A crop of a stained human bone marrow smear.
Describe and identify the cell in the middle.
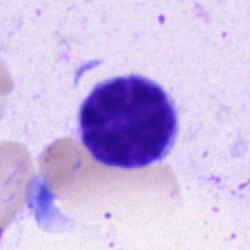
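Chromatin comes first: it is dense, dark purple and coarsely clumped. The nucleus holds no visible nucleoli. Around the nucleus almost no cytoplasm can be seen, and the cell surface carries no projections. With each point checked, the cell is a lymphocyte.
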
